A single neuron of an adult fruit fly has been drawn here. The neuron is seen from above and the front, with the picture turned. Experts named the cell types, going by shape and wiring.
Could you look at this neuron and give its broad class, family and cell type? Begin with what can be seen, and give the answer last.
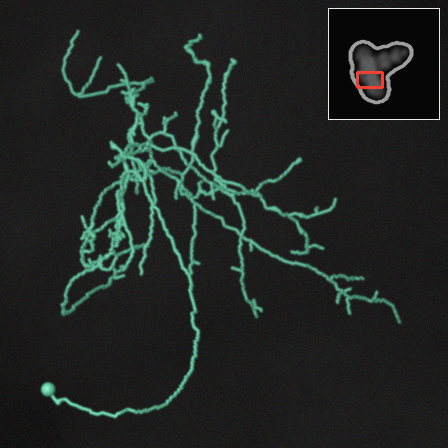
The cell body is at the lower left of the picture. The picture shows dozens of branch ends. It is a central-brain intrinsic neuron. The family is hemilineage AOTUv1_ventral. It is of cell type PS023.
